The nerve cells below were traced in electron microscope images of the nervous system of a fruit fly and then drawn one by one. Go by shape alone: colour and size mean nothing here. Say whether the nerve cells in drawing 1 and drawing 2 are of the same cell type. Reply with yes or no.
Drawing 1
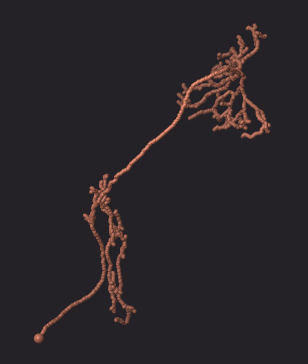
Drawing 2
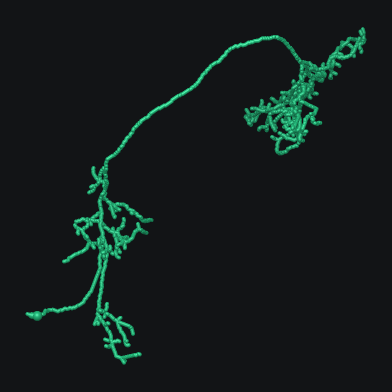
yes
